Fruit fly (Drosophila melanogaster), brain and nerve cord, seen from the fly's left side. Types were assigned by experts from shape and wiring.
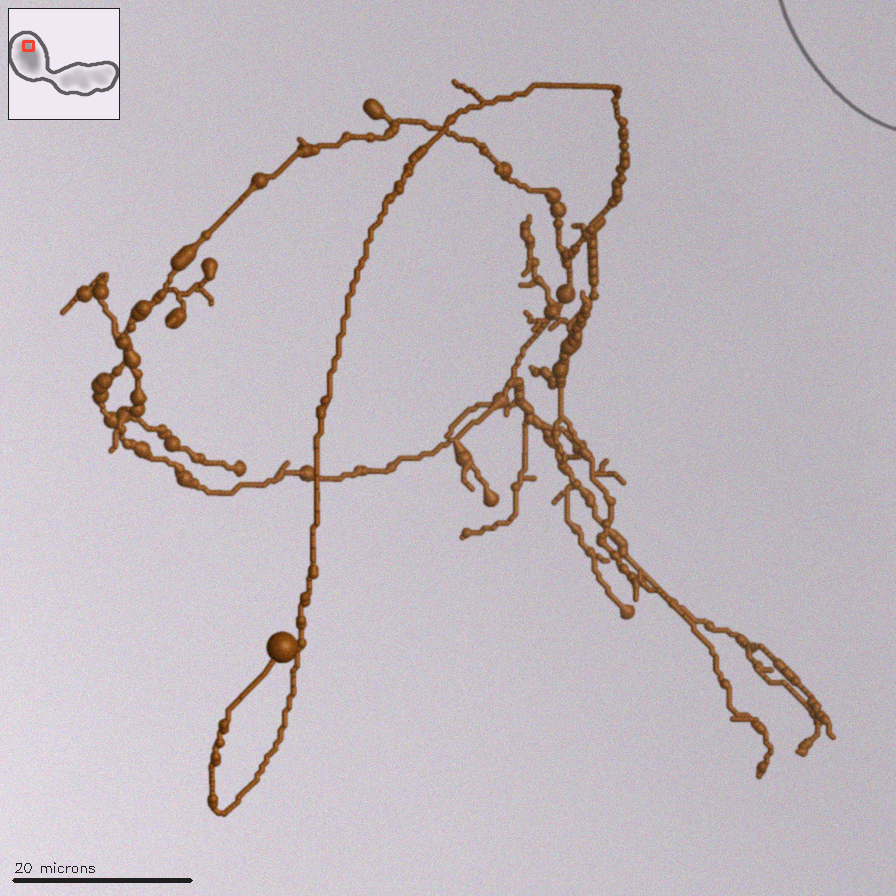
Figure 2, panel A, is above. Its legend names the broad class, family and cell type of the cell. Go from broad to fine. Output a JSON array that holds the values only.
["central-brain intrinsic neuron", "hemilineage SLPav2", "SLP082"]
